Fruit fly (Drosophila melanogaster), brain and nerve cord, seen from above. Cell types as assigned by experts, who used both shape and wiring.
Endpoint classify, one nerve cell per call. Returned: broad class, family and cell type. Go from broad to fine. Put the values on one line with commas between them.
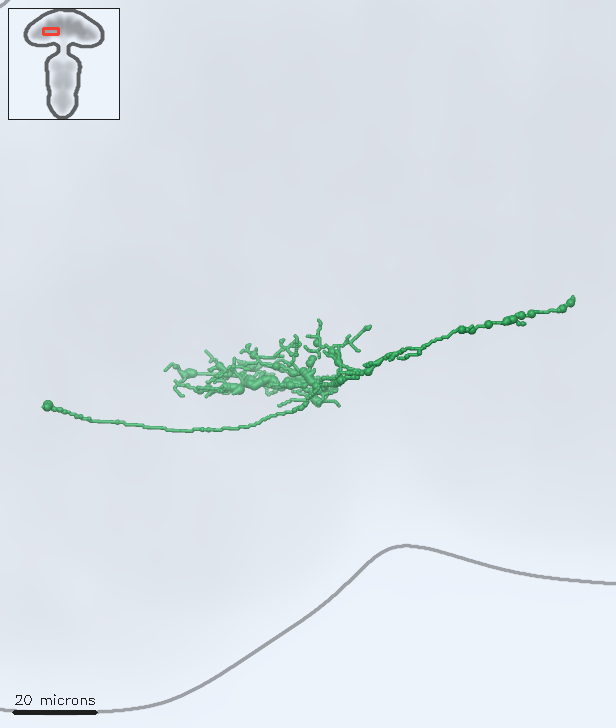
central-brain intrinsic neuron, hemilineage SLPp&v1_posterior, CB1976b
